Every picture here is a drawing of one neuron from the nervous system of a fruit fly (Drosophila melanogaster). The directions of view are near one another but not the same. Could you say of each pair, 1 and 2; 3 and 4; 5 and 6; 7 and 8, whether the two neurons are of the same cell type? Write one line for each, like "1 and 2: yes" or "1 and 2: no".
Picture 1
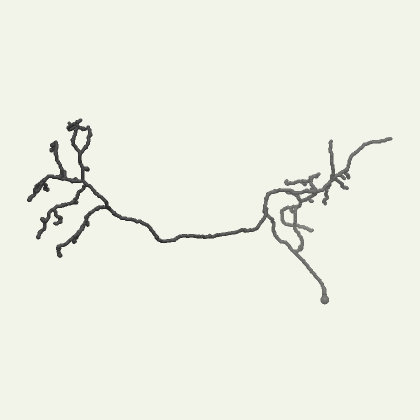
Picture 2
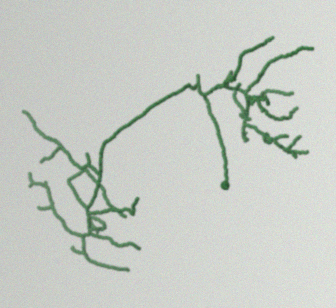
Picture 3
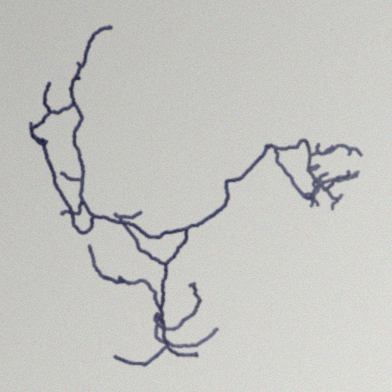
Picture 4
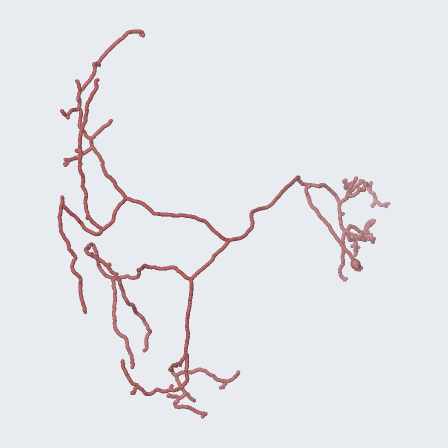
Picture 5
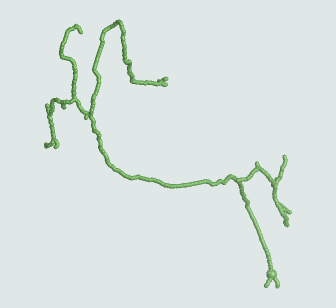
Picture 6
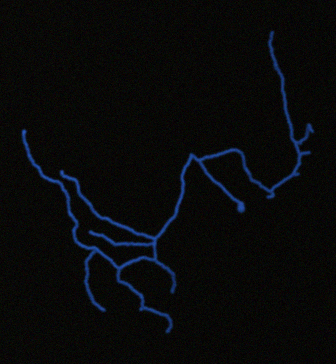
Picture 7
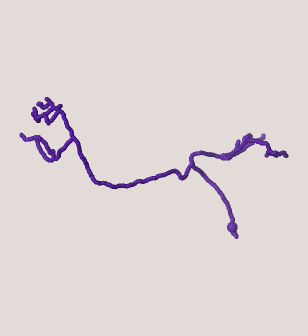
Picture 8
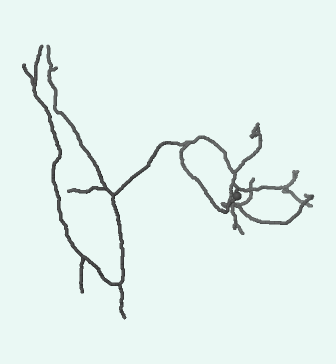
1 and 2: yes
3 and 4: yes
5 and 6: no
7 and 8: no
